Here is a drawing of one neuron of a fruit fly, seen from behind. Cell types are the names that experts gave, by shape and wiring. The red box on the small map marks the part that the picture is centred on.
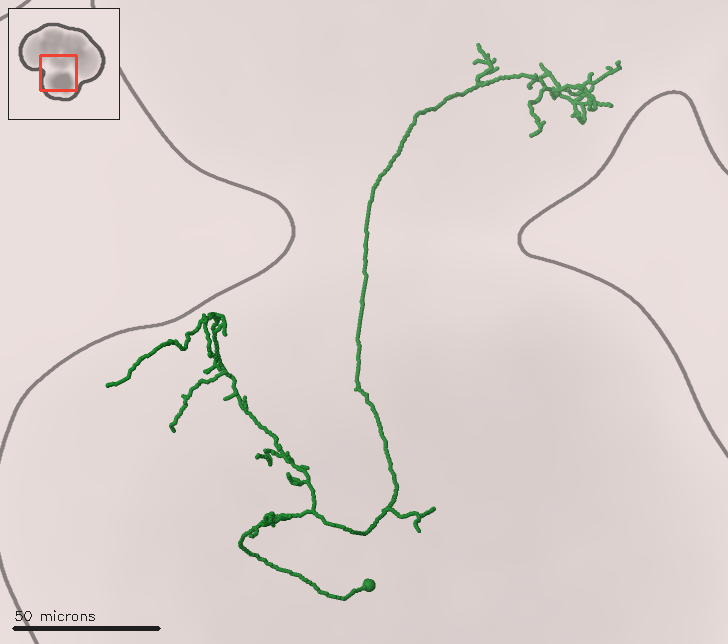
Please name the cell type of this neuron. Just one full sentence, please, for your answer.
The neuron here is of the cell type AN08B111.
